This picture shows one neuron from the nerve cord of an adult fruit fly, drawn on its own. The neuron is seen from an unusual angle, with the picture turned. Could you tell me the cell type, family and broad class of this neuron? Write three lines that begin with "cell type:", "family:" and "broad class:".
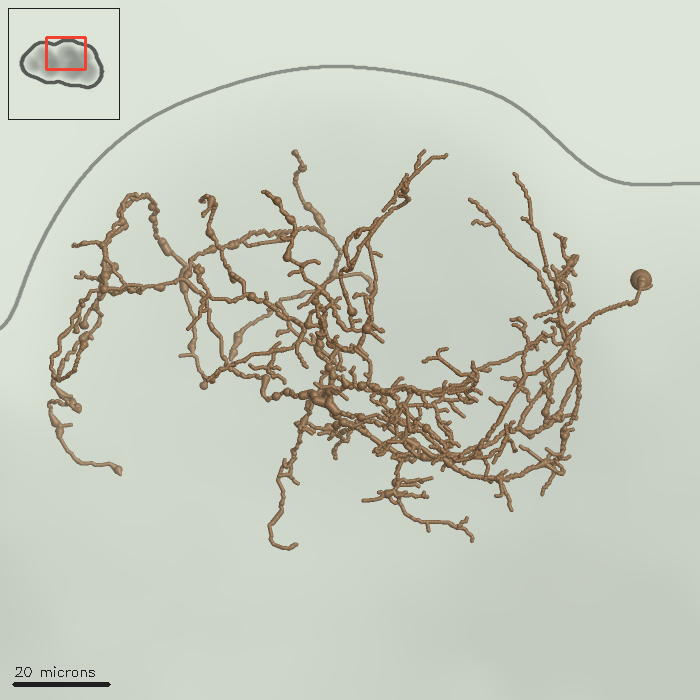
cell type: IN04B058
family: hemilineage 04B
broad class: nerve-cord intrinsic neuron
